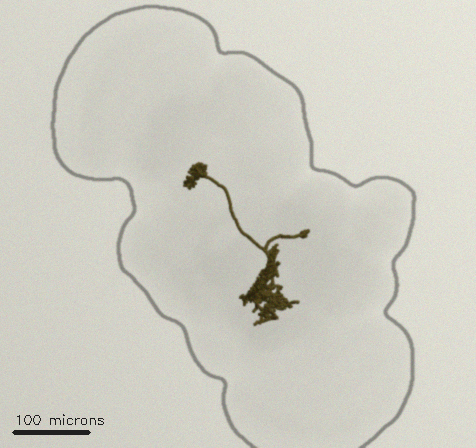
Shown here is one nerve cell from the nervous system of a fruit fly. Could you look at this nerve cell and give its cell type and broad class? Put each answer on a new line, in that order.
LAL156_b
central-brain intrinsic neuron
